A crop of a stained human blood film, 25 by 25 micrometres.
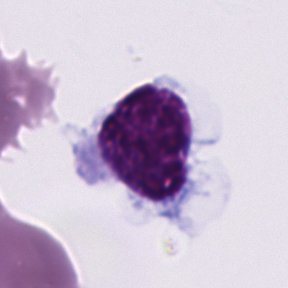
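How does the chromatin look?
Dark purple and coarsely clumped.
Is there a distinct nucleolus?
I can't make one out anywhere in the nucleus.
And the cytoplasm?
Very pale blue, and on the upper left side the nucleus comes nearly to the cell edge.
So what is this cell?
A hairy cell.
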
